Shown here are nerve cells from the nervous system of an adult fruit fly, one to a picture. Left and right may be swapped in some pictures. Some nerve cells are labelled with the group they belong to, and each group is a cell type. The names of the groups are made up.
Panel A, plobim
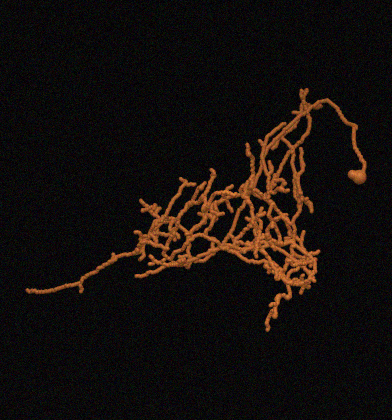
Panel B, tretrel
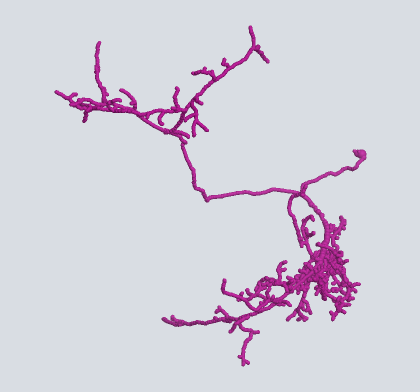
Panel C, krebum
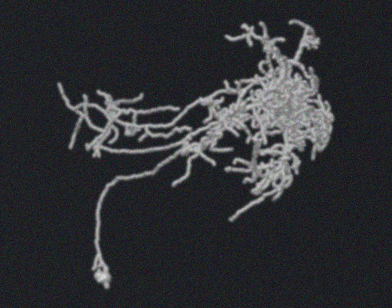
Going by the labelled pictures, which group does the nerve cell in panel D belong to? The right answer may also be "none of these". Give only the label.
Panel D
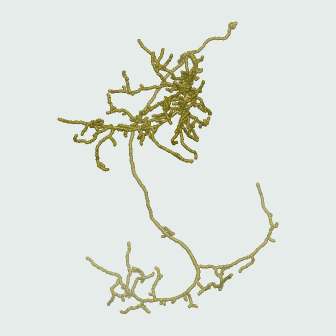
tretrel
